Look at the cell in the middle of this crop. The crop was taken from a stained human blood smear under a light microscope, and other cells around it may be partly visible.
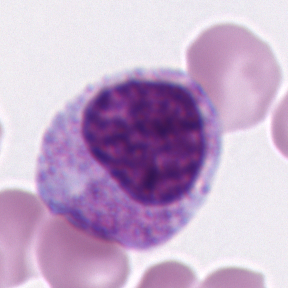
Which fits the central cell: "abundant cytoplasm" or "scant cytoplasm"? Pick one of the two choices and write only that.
Abundant cytoplasm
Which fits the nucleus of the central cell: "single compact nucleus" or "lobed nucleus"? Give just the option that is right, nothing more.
Single compact nucleus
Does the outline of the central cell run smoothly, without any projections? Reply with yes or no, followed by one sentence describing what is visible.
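Yes. The cell outline is rounded to oval and smooth.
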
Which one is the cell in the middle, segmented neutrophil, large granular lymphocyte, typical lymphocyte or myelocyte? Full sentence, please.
To answer, the cell in the center of the crop is a myelocyte.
